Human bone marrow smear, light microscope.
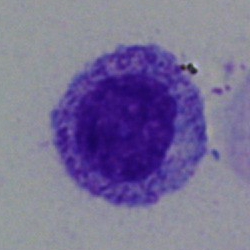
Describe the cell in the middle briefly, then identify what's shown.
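Roughly round in outline, the cell has a slightly bumpy, uneven edge. Its nucleus stains a dense dark purple, darker than the cytoplasm. Blue cytoplasm forms a rim around the nucleus on all sides and has a mottled look, with many small paler spots. This cell is a myelocyte.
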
